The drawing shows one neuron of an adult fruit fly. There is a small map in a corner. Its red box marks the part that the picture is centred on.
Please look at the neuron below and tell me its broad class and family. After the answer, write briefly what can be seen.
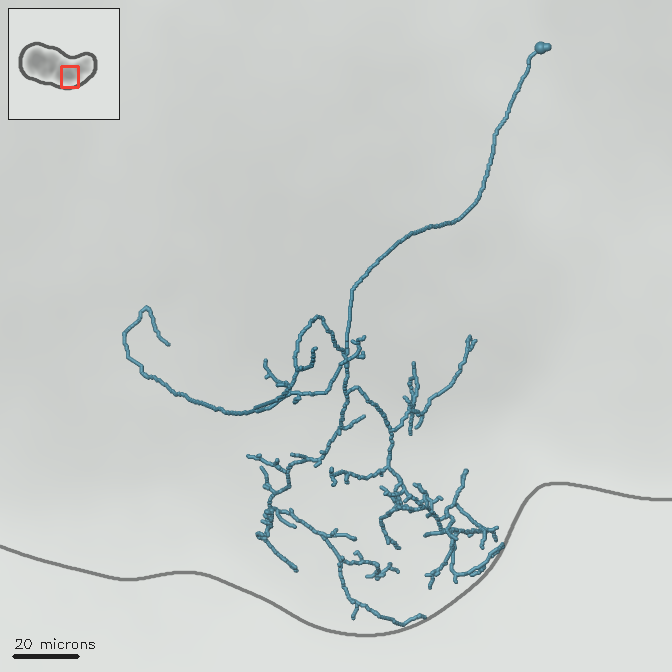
It is a nerve-cord intrinsic neuron. Its family is hemilineage 23B. Its cell body lies at the upper right of the picture. From top to bottom in the picture it spans about 180 microns. The picture shows dozens of branch ends.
